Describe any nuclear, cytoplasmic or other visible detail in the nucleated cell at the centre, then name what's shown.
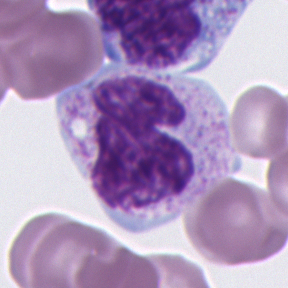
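Nucleus: deep notch opening toward the right side of the cell. Chromatin coarse, clumped; dark purple strands separated by paler gaps. Fine purplish-pink granules scattered through the cytoplasm. One small clear vacuole in the cytoplasm, left of the nucleus. Band neutrophil.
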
